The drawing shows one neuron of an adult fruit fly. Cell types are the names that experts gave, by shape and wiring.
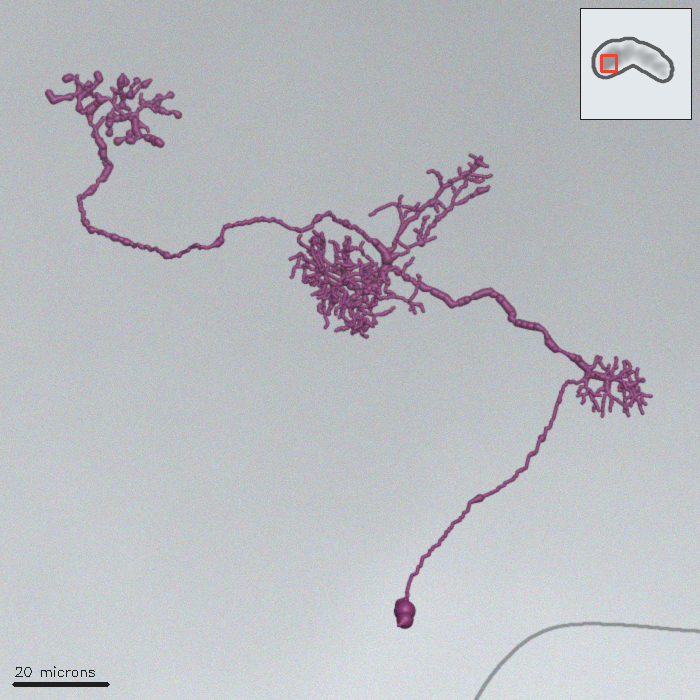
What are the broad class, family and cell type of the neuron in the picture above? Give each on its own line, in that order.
central-brain intrinsic neuron
class CX
PFL3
